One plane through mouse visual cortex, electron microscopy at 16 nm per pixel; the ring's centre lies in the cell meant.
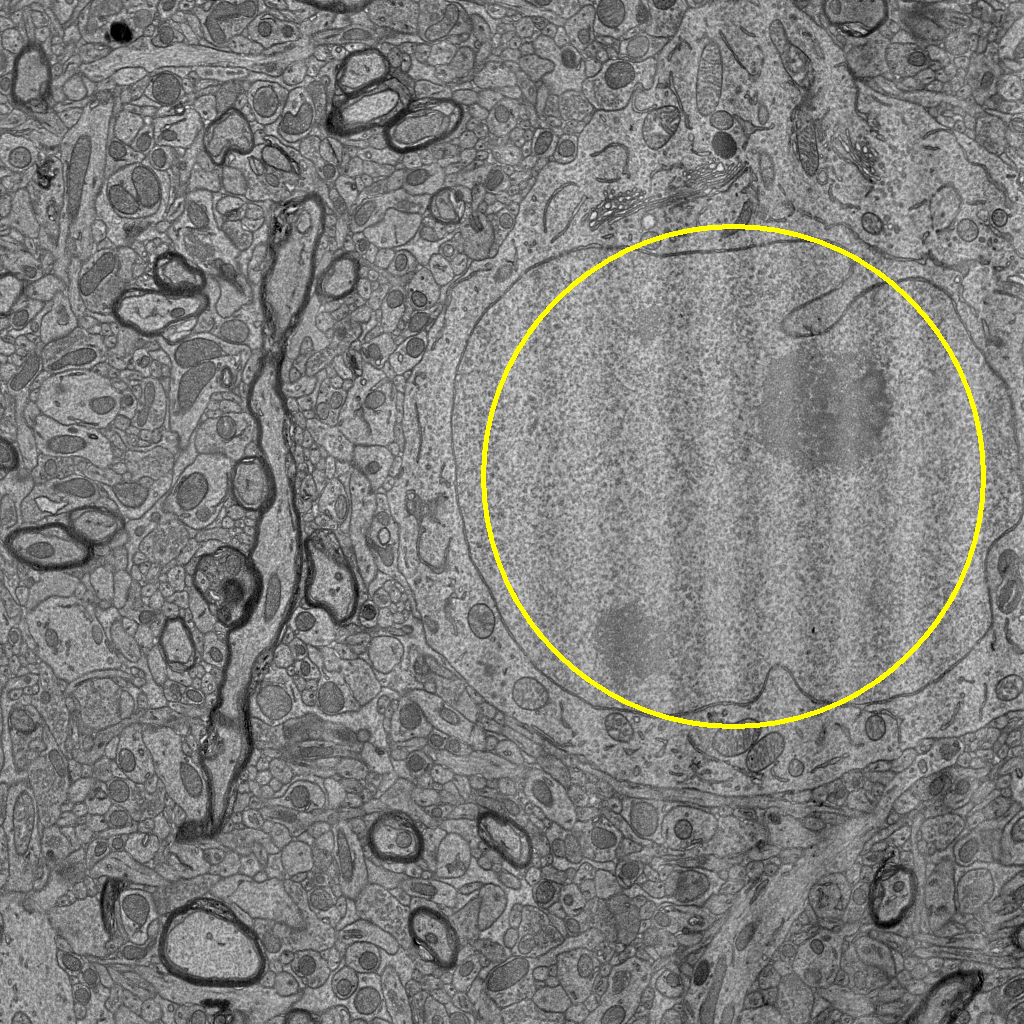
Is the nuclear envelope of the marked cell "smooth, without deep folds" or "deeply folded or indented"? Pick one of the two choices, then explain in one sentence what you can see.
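Deeply folded or indented. At the upper right the nuclear envelope forms a narrow loop that folds into the nucleus.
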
